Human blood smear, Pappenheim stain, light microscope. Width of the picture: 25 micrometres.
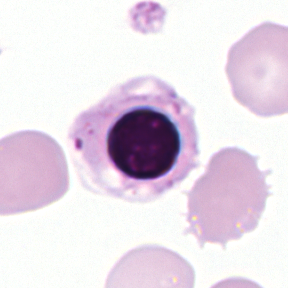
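Normoblast, the nucleated cell at the centre. Notice that its nucleus lies off centre, toward the right, and that no nucleoli show within it. Follow the outer edge with your eye: it is irregular and slightly wavy, not smoothly round. In the cytoplasm, a few small dark reddish-purple dots are scattered about, easiest to see on the left.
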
